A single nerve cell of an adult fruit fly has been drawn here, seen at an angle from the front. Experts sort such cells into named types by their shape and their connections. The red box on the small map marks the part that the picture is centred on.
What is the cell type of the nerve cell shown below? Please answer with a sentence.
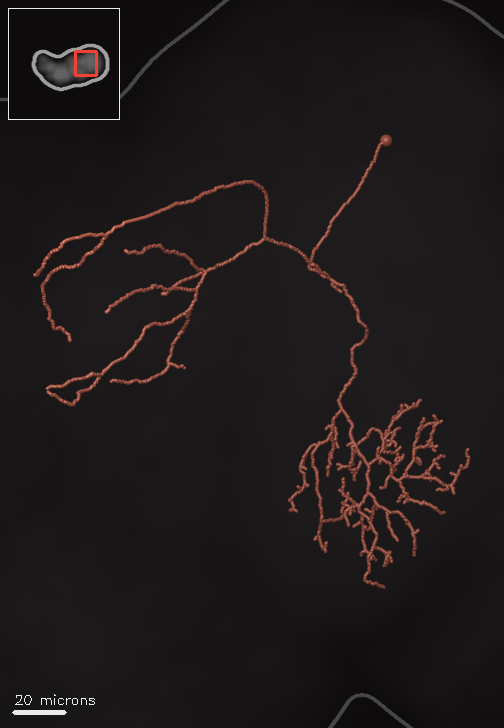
The cell type is LC36.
